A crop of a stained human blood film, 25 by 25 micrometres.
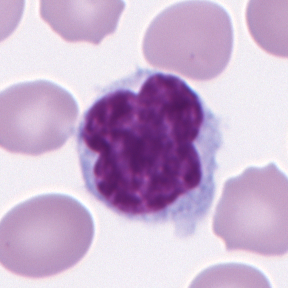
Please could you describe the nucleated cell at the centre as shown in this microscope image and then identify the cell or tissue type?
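No nucleoli that I can see in the nucleus. The rim of cytoplasm is widest at the lower right, and I don't see distinct granules in it. The border looks faintly ragged, with small wispy projections. It's a hairy cell.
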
